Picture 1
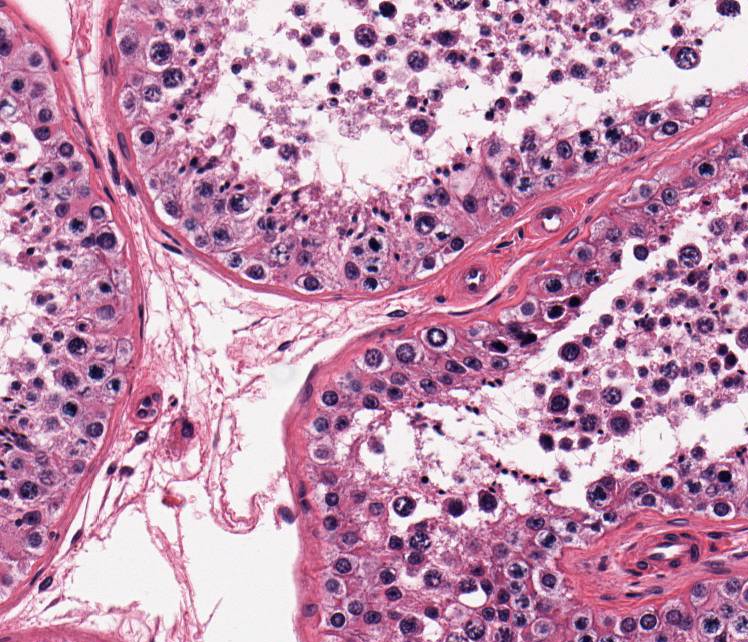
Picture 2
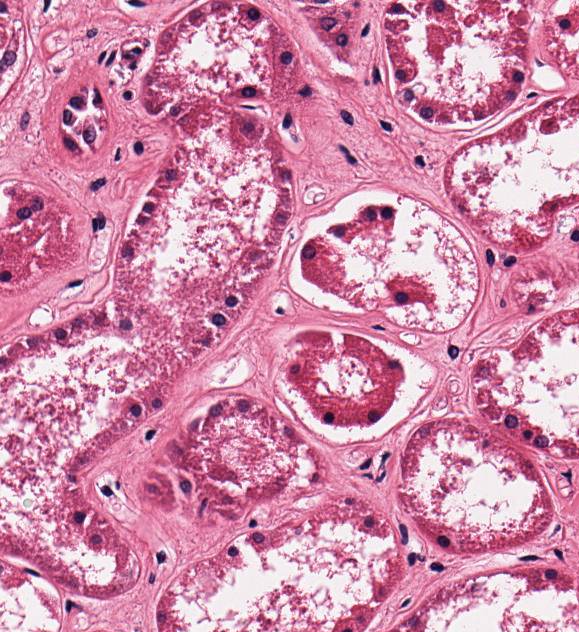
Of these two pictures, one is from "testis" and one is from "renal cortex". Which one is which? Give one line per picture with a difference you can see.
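Picture 1 shows tissue from the testis. Each tubule is lined by a thick stratified epithelium of many layers of rounded cells rather than a single cell layer.
Picture 2 shows tissue from the renal cortex. Each tubule is lined by a single layer of cuboidal to low columnar epithelial cells.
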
